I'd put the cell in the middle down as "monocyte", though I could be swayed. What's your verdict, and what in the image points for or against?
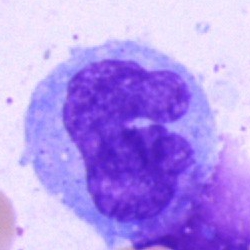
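Nucleus: a deep notch opens toward the right side of the cell, which goes with monocyte and against lymphocyte.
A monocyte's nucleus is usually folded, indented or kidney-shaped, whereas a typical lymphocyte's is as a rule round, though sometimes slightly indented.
Cytoplasm: a moderately broad, pale grey-blue rim surrounds the nucleus, again favouring monocyte.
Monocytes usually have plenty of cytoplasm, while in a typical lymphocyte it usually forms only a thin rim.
The outline is roughly round, and a dark purple stained mass touches the cell at its lower right. Conclusion: monocyte fits.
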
